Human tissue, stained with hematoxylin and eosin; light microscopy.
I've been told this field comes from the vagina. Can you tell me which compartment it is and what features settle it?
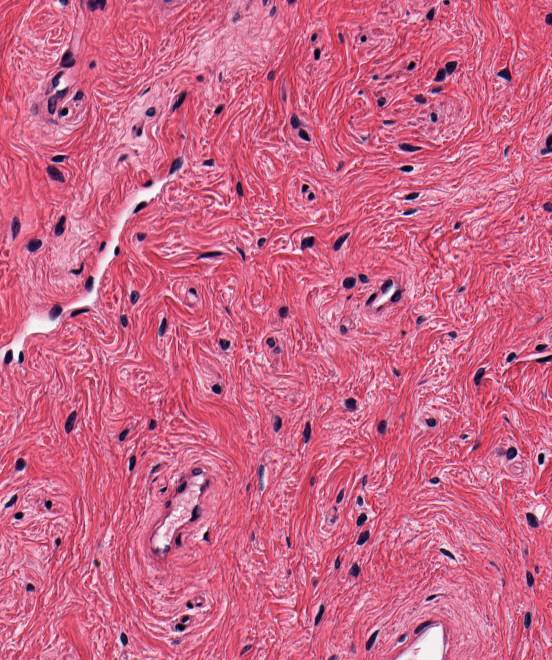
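This is dense connective tissue. The whole field is dense pink collagenous tissue, with no epithelium anywhere.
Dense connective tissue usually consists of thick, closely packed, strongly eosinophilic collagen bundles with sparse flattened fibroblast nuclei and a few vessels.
Here the fibres are wavy and swirl in interlacing directions, and the sparse cells are scattered fairly evenly between them. Small thin-walled vessels with narrow lumens, one in the lower left centre, are ringed by concentric collagen.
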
